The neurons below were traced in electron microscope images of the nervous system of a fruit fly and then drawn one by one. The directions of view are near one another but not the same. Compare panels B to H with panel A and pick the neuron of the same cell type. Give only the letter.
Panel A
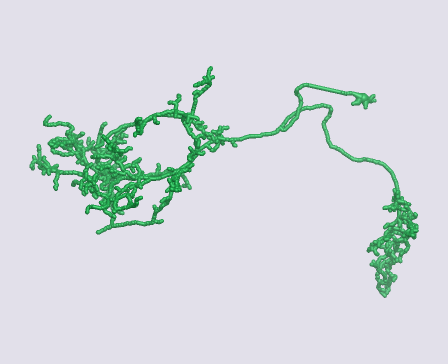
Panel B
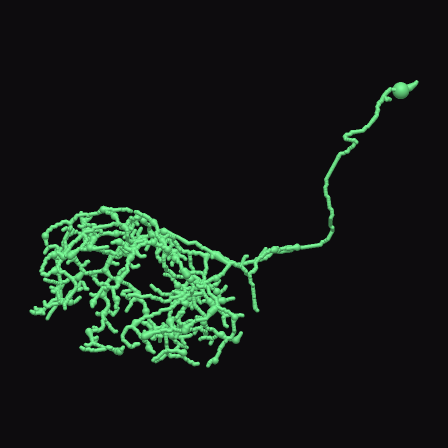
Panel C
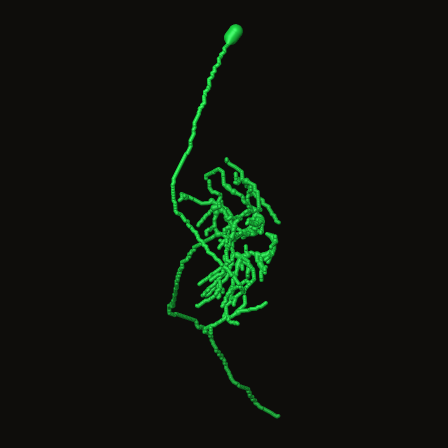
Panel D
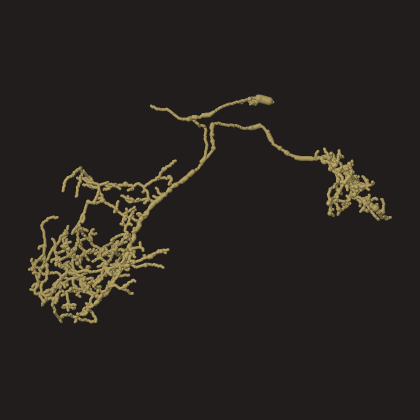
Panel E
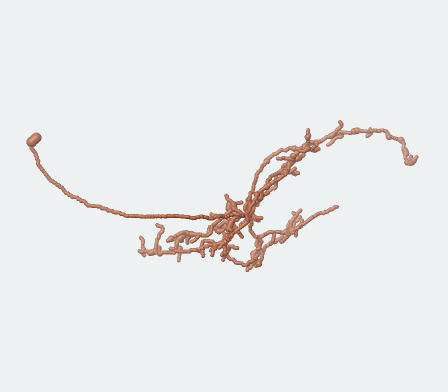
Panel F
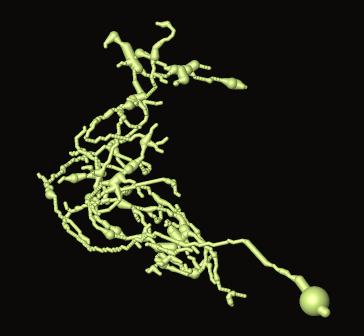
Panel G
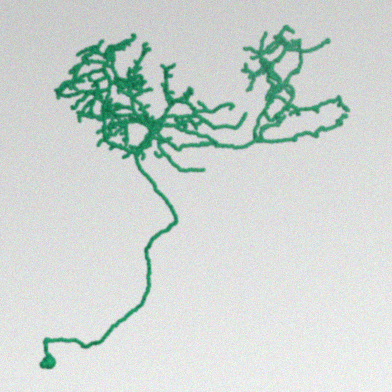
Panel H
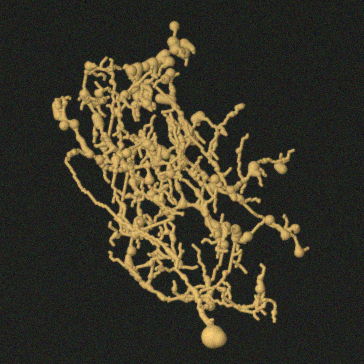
D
